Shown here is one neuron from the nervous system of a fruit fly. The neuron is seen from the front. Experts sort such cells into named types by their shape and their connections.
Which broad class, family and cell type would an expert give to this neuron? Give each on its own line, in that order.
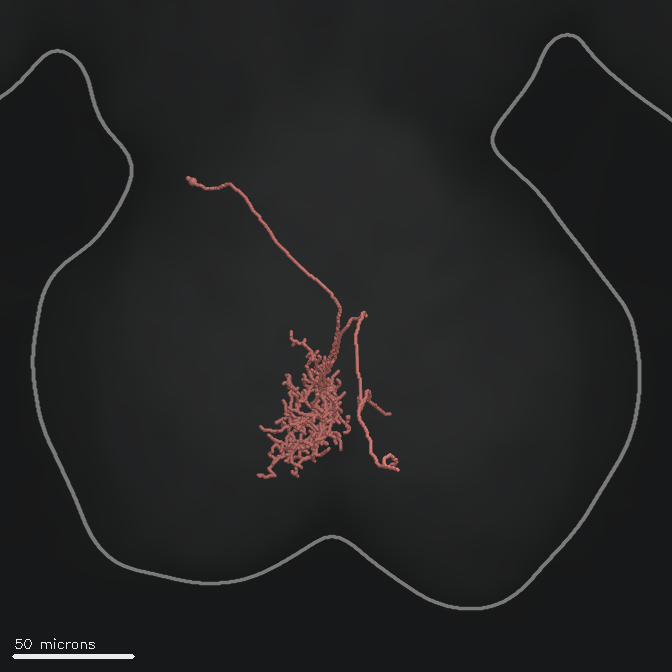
nerve-cord intrinsic neuron
hemilineage 23B
IN23B057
